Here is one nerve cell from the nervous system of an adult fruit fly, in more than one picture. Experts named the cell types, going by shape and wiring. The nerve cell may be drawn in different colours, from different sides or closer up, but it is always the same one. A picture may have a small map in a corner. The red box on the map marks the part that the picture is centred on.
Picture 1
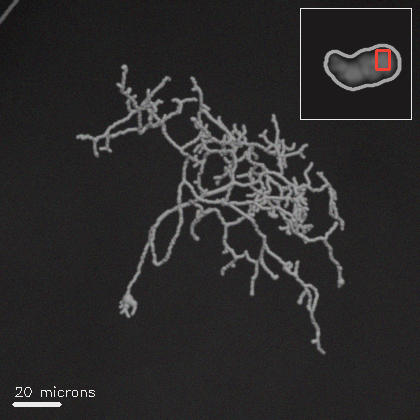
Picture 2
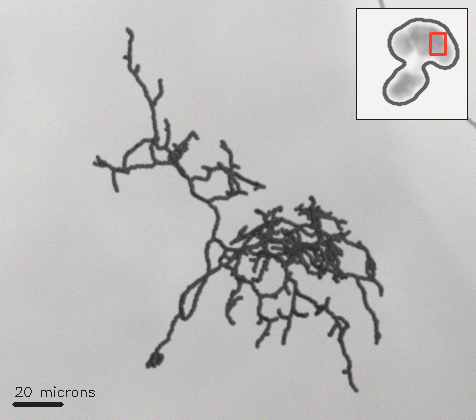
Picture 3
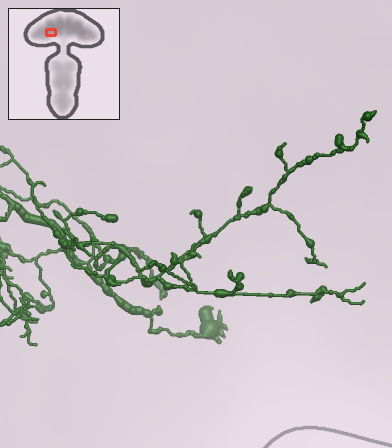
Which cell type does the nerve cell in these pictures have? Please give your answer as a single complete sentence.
This nerve cell carries the cell type designation LT68.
